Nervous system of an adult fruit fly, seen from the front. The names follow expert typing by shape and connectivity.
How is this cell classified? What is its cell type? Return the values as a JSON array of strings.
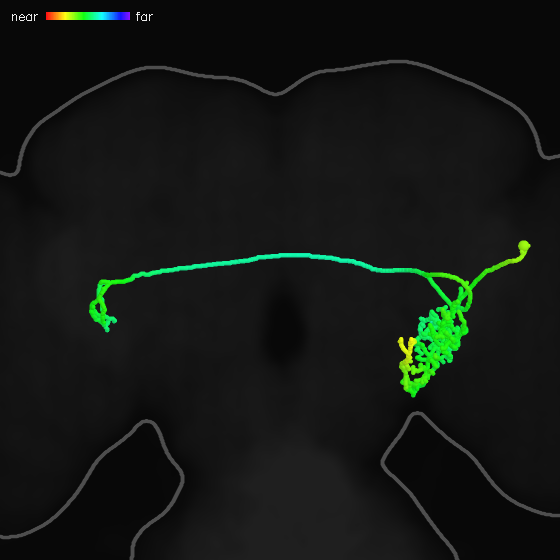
["CB1194"]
